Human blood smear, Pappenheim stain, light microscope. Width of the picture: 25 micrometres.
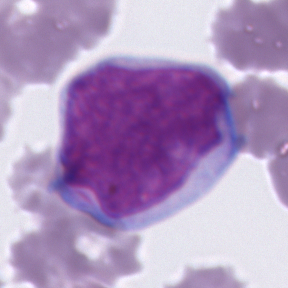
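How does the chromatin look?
Looking closely, it is fine and stippled rather than coarsely clumped.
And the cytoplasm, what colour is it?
Pale blue.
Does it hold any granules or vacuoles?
Neither; I see no granules and no vacuoles in it.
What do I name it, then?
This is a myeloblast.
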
